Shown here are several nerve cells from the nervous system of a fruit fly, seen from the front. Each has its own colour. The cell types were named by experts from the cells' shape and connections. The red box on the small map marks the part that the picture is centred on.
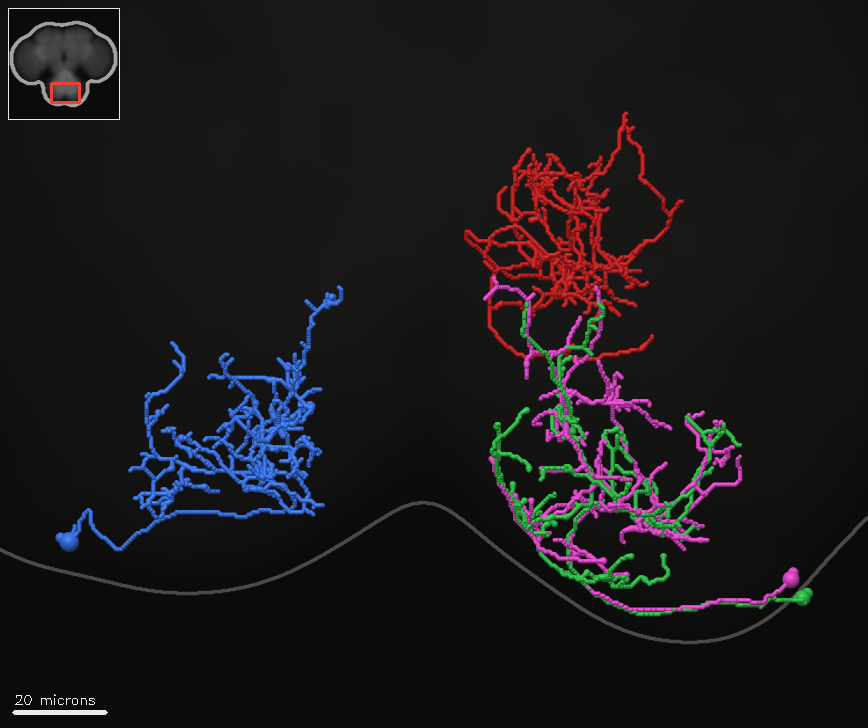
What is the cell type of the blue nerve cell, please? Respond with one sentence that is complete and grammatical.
The cell type to which this nerve cell belongs is IN01B053.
